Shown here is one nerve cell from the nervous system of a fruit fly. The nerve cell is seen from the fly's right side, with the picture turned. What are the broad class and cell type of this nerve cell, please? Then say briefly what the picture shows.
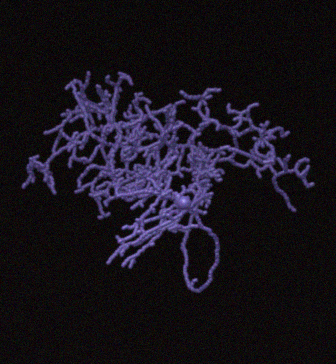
This is a nerve-cord intrinsic neuron. The cell type is INXXX301. The cell body can be seen in the middle of the picture. Dozens of branch ends can be seen.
